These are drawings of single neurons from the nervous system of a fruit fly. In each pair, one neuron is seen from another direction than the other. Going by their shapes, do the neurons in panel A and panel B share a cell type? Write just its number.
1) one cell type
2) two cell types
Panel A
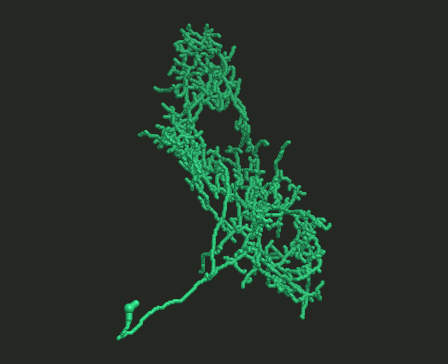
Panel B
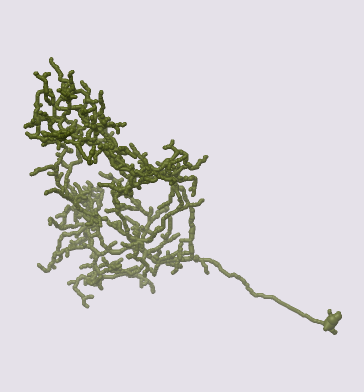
1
